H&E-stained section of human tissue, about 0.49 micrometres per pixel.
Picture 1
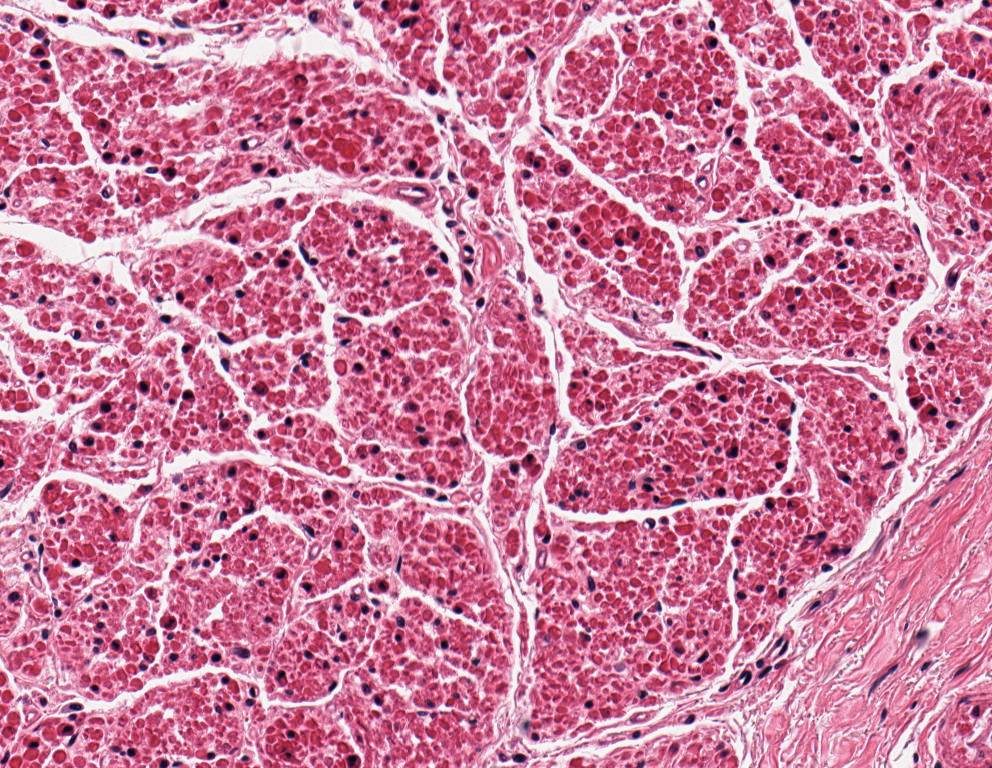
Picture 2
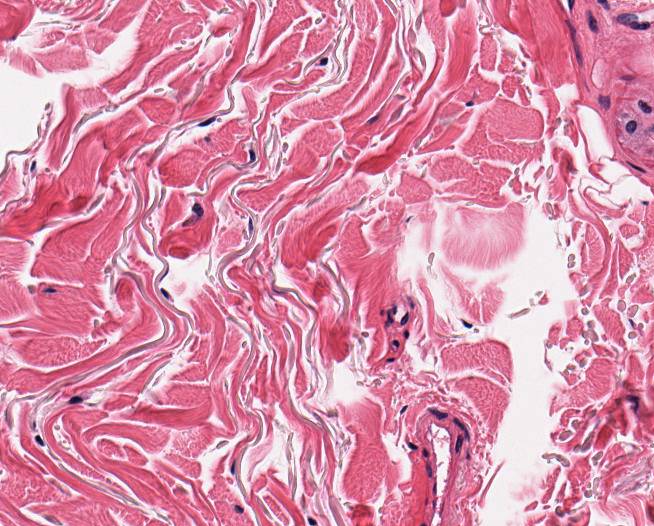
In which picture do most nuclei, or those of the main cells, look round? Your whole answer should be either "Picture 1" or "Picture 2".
Picture 1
